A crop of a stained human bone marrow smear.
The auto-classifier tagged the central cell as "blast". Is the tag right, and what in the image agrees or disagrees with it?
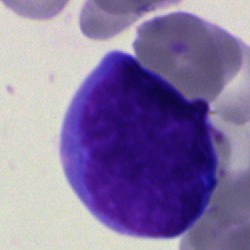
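Chromatin first: it is fine and evenly spread, without coarse dark clumps.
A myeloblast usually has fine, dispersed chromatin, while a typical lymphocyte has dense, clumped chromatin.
So blast fits, and lymphocyte does not. The cell stains a deep blue-purple throughout. Neither granules nor vacuoles are visible in it. Pale red cells press against it along its upper-right side.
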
